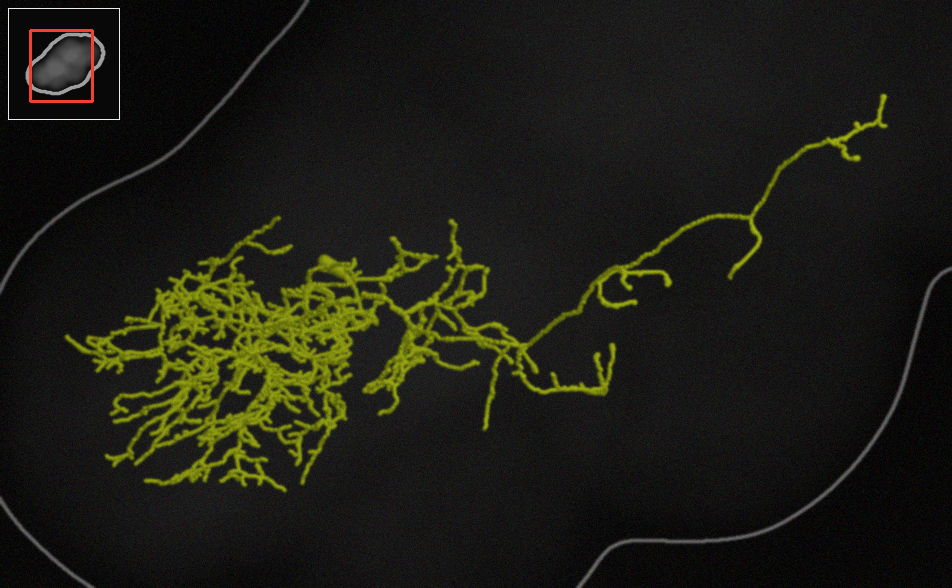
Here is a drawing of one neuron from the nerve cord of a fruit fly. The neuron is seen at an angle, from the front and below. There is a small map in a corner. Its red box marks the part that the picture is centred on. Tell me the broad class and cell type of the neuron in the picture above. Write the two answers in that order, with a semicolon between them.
nerve-cord intrinsic neuron; INXXX114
